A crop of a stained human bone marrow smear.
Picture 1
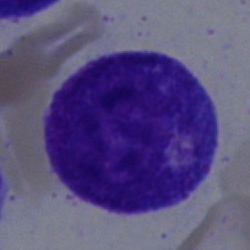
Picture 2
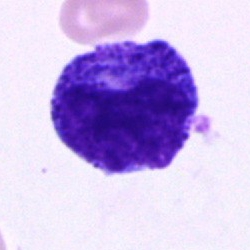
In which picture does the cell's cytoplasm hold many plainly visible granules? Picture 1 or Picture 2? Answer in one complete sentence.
Picture 2 has the cell with many visible granules in its cytoplasm.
